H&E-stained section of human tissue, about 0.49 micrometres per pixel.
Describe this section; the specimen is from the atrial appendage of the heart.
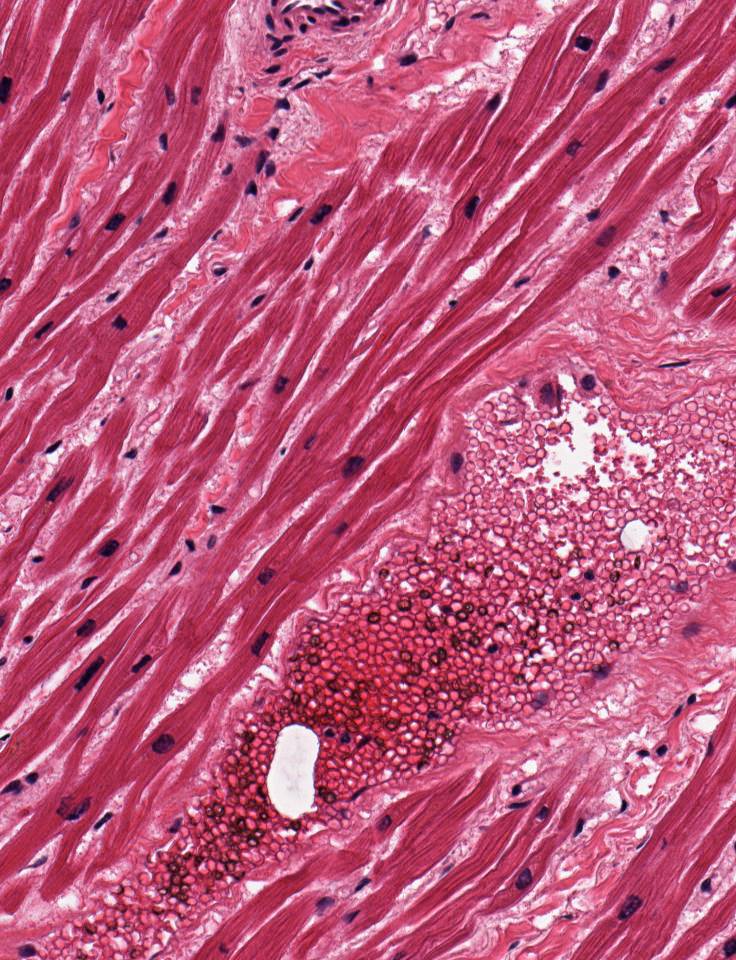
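Starting with the muscle fibres: their oval nuclei sit centrally within the fibre. Next, narrow clear clefts separate many fibres from one another. Then, in the lower middle and right, a large elongated mass of tightly packed red blood cells lies parallel to the fibres. Finally, no fat cells are seen anywhere in the field.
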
